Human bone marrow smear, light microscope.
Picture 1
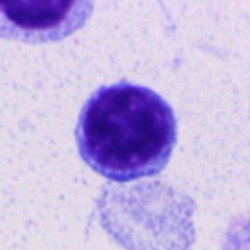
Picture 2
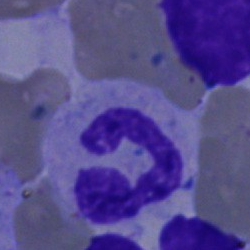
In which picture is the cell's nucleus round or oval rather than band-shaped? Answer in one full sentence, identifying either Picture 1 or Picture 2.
There is a cell with one compact round or oval nucleus in picture 1.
